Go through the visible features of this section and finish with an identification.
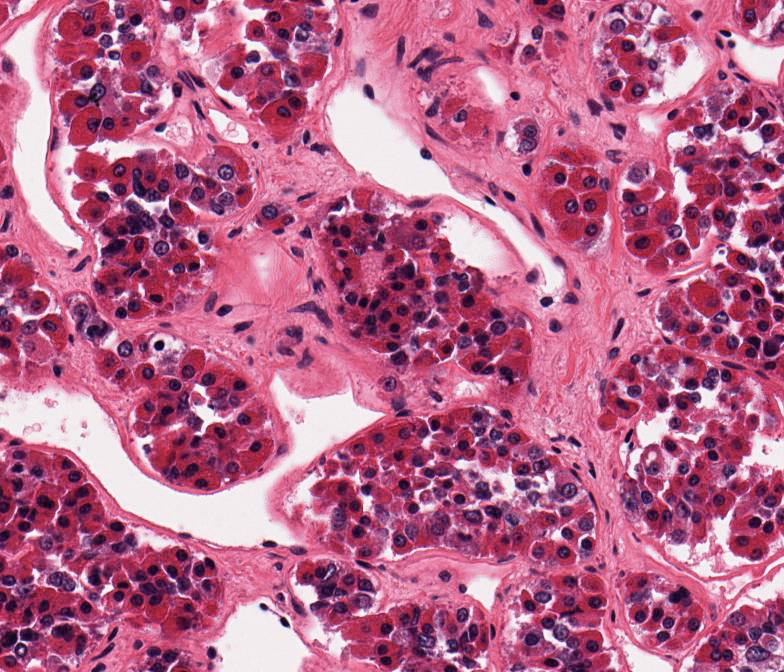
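Cells with purplish-grey cytoplasm lie scattered among the red cells within the nests. The nest cells have round nuclei of fairly uniform size. No fat cells appear in the field. This is pituitary.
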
